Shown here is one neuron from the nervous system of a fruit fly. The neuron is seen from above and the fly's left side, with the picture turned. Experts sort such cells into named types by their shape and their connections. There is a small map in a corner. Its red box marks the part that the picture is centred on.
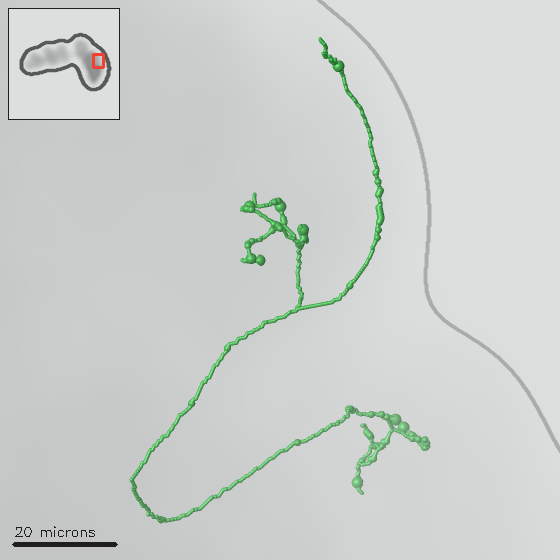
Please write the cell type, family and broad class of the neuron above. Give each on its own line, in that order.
ORN_VC4
class olfactory
sensory neuron entering the brain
